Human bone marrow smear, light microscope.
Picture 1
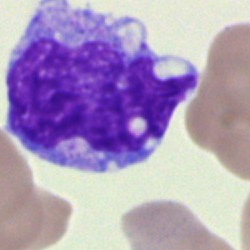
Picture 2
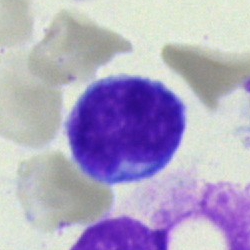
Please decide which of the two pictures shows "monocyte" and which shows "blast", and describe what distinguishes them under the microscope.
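Two cells, two kinds: the monocyte sits in picture 1, and the blast in picture 2. What I notice first in the monocyte is its outline, irregular, with a bumpy, blebbed upper edge. Its cytoplasm holds several clear vacuoles along that upper edge, and a further small, round, clear vacuole lies over the lower right part of the nucleus. The blast, on the other hand, has scant cytoplasm, a thin dark blue rim at most.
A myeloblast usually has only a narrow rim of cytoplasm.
Comparing the chromatin, I find it dark purple in both: coarsely clumped with small paler patches in the monocyte, and scattered with small paler specks in the blast. Neither cell shows distinct granules. There is also a small pale patch at the lower edge of the blast. As for the surroundings, pale red cells lie near the monocyte on the left, right and below, while part of another cell with purple granular cytoplasm lies below and to the right of the blast.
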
